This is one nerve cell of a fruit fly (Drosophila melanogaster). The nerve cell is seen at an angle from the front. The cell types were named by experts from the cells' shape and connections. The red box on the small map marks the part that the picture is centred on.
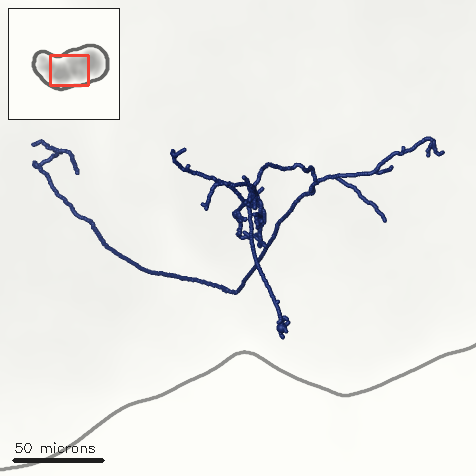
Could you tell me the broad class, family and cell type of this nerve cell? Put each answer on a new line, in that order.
descending neuron
hemilineage LB6
DNge071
